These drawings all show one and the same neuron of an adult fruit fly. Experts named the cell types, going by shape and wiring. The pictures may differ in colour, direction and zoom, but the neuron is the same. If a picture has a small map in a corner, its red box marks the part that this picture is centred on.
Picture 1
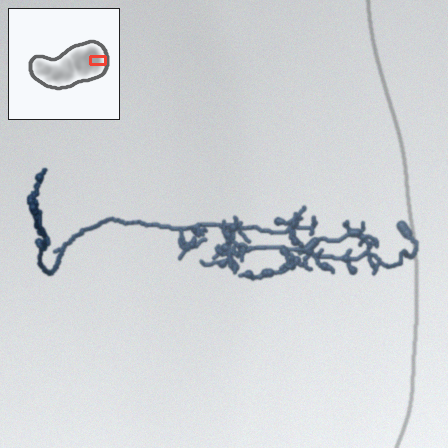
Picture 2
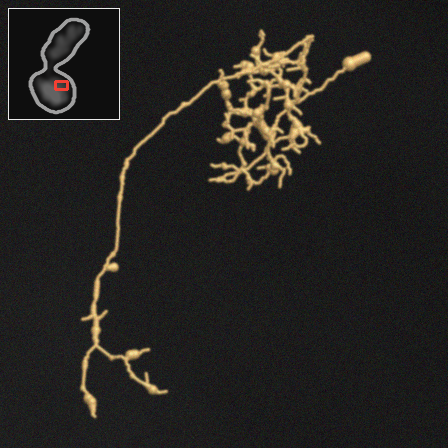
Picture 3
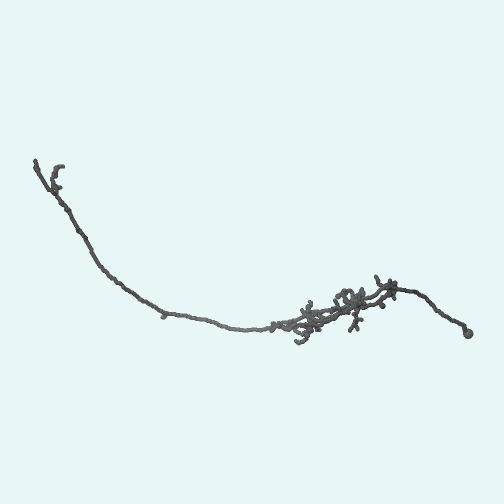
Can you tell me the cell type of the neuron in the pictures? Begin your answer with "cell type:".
cell type: Tm5c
